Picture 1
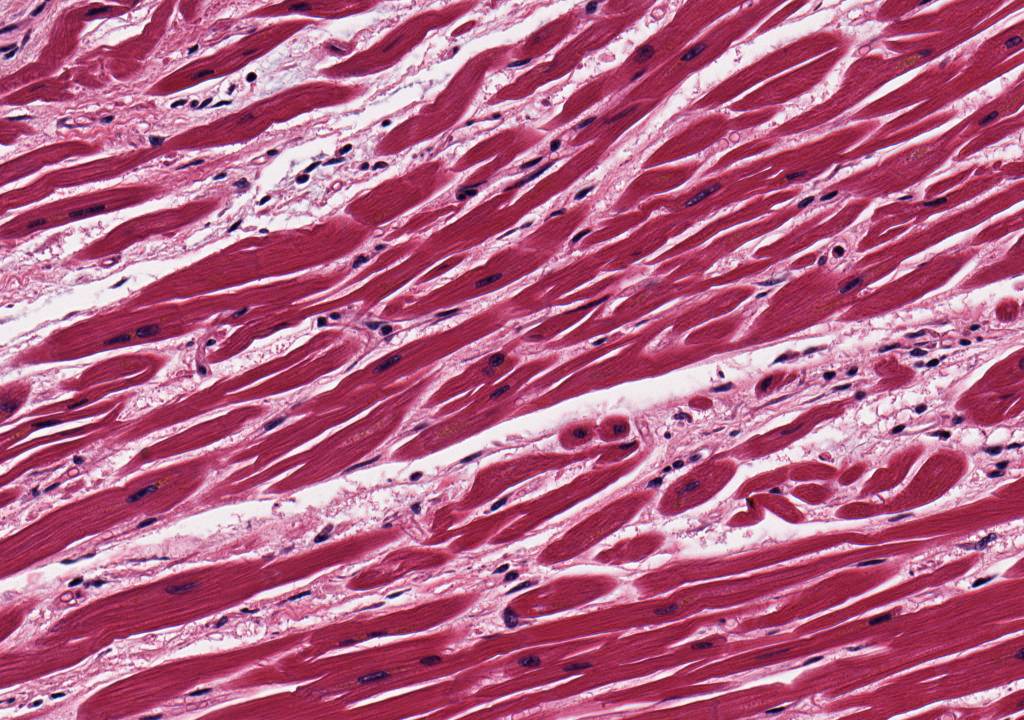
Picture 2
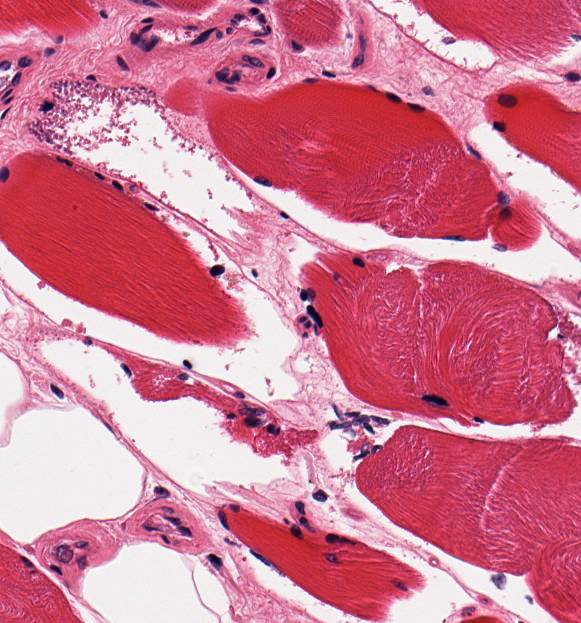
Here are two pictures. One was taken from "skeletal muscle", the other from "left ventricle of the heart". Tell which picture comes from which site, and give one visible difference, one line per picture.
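Picture 1: left ventricle of the heart. Toward the lower right of centre a few fibres are cut across as rounded profiles with central nuclei.
Picture 2: skeletal muscle. The muscle fibre nuclei are dark, flattened and lie at the edges of the fibres.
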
